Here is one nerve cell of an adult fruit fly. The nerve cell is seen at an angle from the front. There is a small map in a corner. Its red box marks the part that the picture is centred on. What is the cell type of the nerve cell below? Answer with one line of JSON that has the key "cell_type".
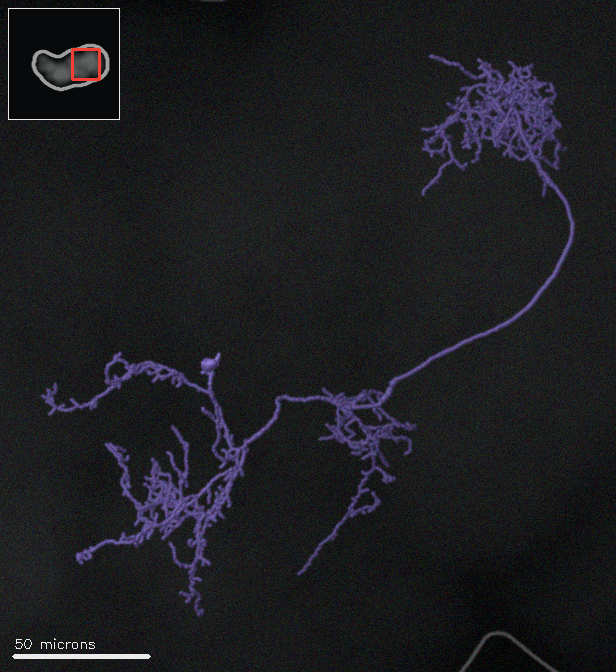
{"cell_type": "mAL_m11"}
